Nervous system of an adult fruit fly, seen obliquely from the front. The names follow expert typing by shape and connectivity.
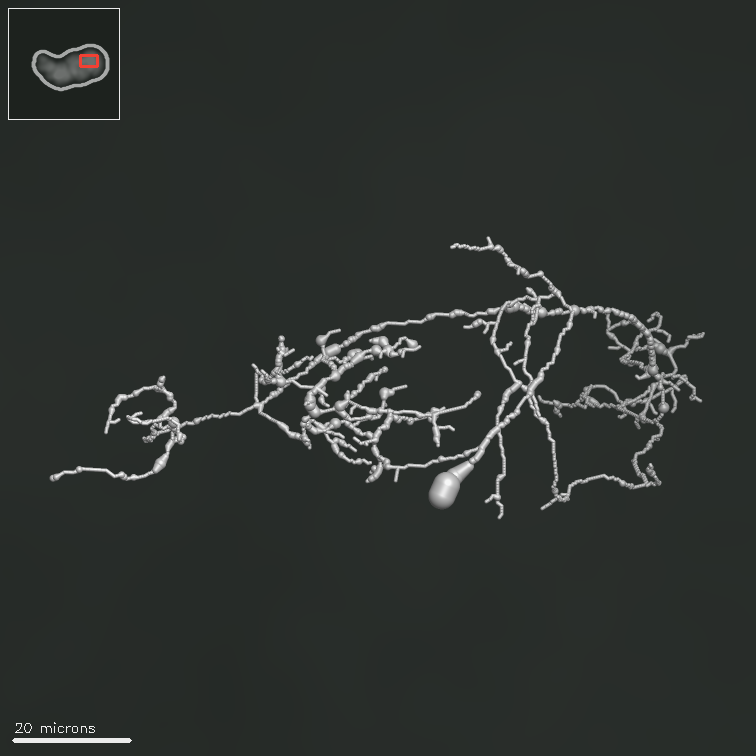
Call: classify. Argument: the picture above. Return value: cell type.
PAM07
